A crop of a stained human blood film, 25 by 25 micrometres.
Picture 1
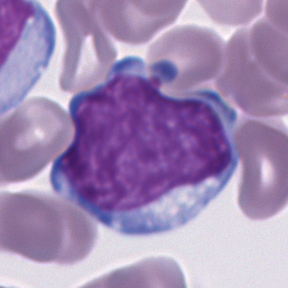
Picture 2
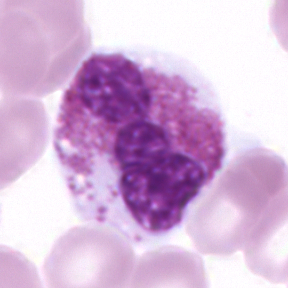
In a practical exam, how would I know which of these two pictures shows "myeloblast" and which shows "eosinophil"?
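Picture 1 is the myeloblast, and picture 2 is the eosinophil. Begin with the nucleus: in picture 1 it is a single mass with no lobes and an irregular, indented outline, while in picture 2 it is divided into separate lobes.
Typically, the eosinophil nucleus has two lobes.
In picture 2 the chromatin is dark purple and gathered into coarse clumps. The myeloblast's cytoplasm is blue, darkest along the cell's edge, and shows no distinct granules. The eosinophil's cytoplasm, by contrast, is mostly packed with coarse pink-red granules.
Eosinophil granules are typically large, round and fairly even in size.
Only at the lower left of that cell is there a pale patch of cytoplasm with few granules.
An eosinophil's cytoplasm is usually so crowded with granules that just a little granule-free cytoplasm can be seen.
The outlines differ as well: the myeloblast's is irregular rather than smoothly round, with small blue knob-like projections bulging from its top edge. Around the eosinophil, red cells lie close on several sides.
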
